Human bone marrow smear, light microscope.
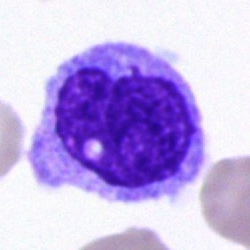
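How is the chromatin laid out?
In darker purple clumps, with paler areas between them.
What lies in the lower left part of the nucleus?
One small round clear spot.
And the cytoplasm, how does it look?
A moderate rim of pale lilac-blue around the nucleus, with only a fine dusty texture and no coarse granules.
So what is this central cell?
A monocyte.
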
